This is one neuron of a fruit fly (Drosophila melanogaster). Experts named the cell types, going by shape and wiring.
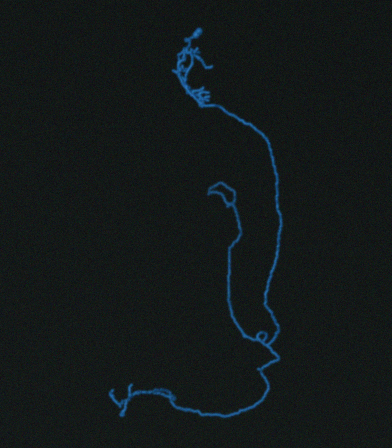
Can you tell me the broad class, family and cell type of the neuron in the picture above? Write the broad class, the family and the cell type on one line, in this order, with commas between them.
central-brain intrinsic neuron, class Kenyon Cell, KCab-m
